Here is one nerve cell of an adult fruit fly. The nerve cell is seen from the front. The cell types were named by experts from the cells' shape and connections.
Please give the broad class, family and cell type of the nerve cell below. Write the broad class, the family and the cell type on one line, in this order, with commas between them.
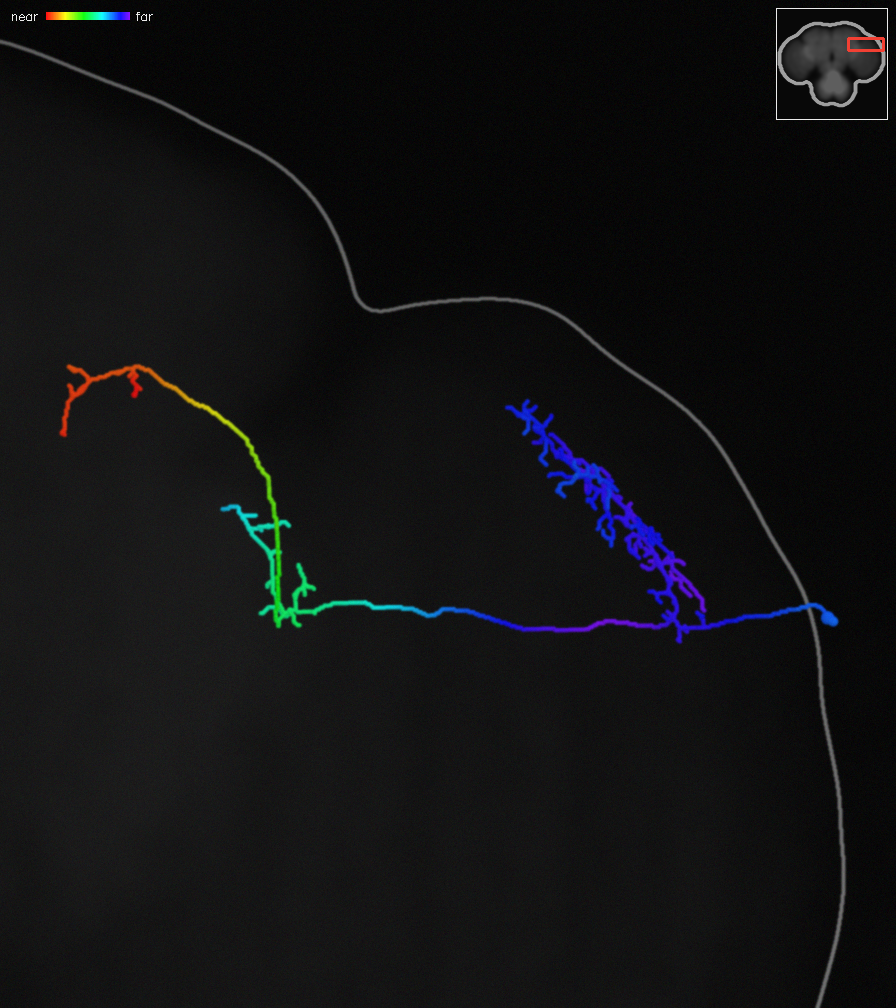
visual projection neuron, MeTu, MeTu4a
